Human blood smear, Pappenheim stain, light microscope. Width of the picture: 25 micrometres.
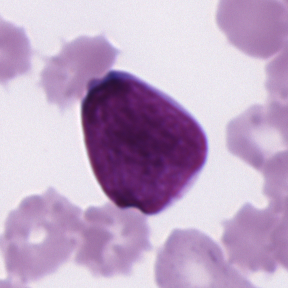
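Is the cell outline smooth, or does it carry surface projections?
It is smooth, without projections, and the cell measures about 13 by 11 micrometres.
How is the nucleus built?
It is a single unlobed mass with no nucleoli to be seen, filling about 90% of the cell's area.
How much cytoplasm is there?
Very little: at most a very thin rim around the nucleus.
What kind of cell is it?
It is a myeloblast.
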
